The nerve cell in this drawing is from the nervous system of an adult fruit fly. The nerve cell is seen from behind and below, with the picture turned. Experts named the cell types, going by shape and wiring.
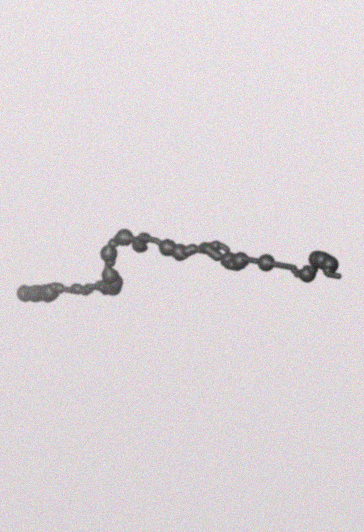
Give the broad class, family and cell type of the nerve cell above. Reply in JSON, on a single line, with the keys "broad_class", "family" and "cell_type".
{"broad_class": "sensory neuron entering the brain", "family": "class mechanosensory", "cell_type": "JO-B1_b"}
